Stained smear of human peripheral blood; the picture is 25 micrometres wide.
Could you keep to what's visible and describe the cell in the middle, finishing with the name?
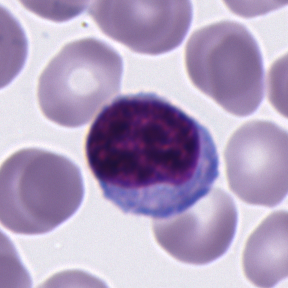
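Look at the nucleus first: it's a single unlobed mass with no indentation. The chromatin is dense and dark purple, in coarse clumps, and I can't make out any nucleoli. There aren't any clear vacuoles in the cytoplasm either. So this one is a typical lymphocyte.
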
